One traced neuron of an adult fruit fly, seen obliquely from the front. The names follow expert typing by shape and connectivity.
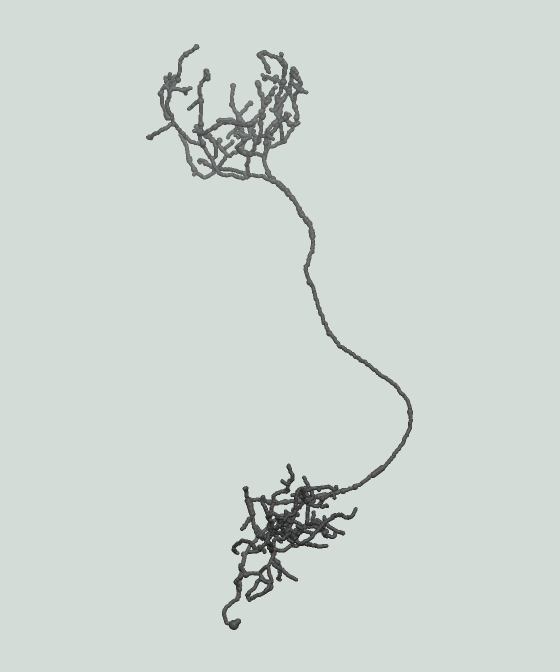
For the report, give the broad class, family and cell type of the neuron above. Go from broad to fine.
central-brain intrinsic neuron; hemilineage ALv1; M_vPNml79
